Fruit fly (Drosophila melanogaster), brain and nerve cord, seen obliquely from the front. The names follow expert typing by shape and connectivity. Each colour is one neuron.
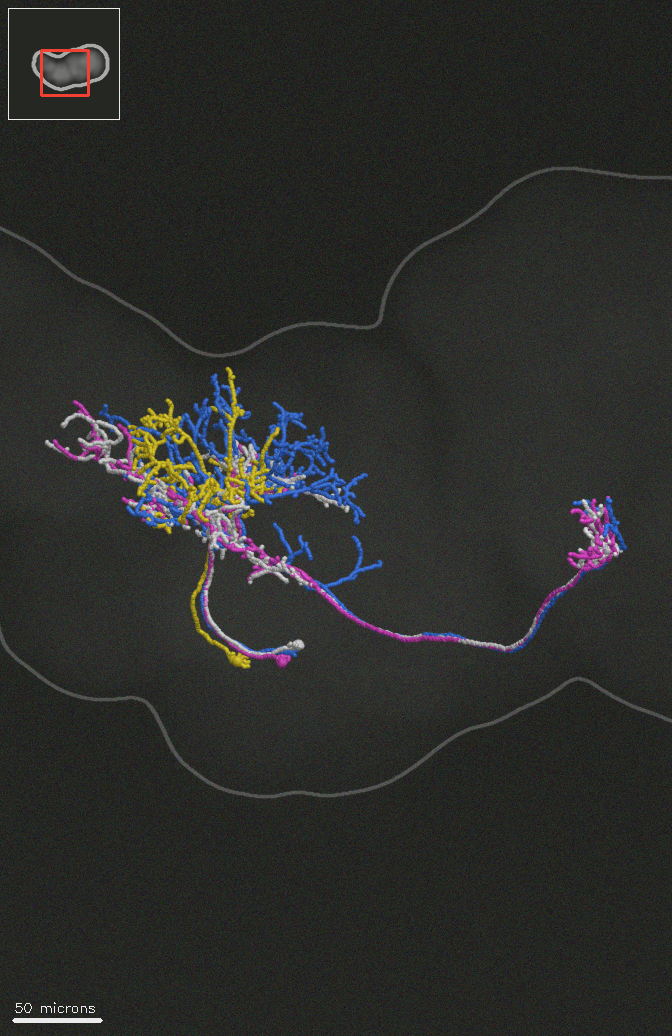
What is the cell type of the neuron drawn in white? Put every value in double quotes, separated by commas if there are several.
"AN06B051"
